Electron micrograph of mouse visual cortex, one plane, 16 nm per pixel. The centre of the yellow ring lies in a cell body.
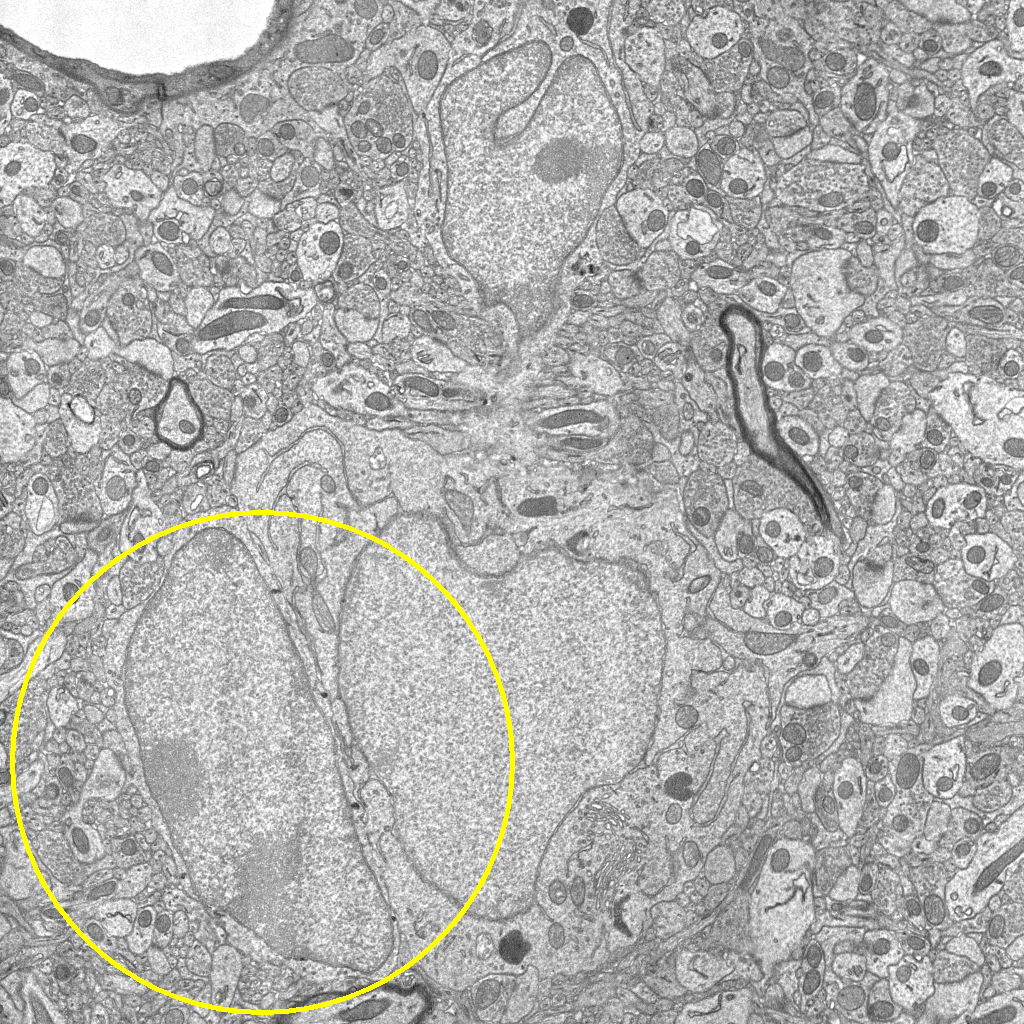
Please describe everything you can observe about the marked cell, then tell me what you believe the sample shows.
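Notice the nucleus: elongated, its long axis running from upper left to lower right. Smooth outline, no deep infoldings. No thick dark band of chromatin lines the inside of the nuclear envelope. No large dark granules in the surrounding cytoplasm either. That's an oligodendrocyte precursor cell.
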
